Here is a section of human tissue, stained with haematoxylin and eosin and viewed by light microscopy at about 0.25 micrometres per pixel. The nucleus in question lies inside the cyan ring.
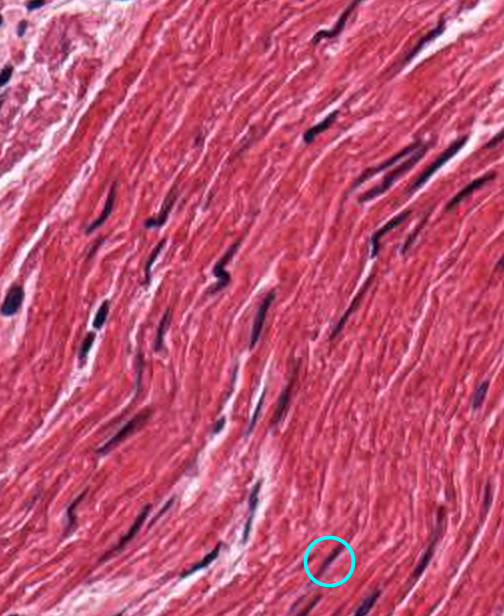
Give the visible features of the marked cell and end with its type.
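The nucleus is a thin, dark, rod-like streak, elongated along the same diagonal as the surrounding fibres. Its nucleus looks slimmer than the plumper oval nucleus just below and to the right of it. The cytoplasm around it is pink and finely streaked lengthwise, with no clear boundary separating it from neighbouring cells. The cell lies parallel to, and packed closely among, long wavy pink fibres that run the same way across the field. The marked cell is a smooth muscle cell.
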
